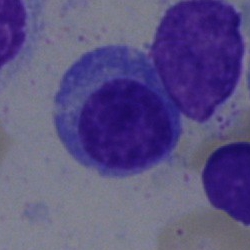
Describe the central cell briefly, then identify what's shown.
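The nucleus is positioned off-centre, towards the lower right of the cell. The cytoplasm is blue and contains neither granules nor vacuoles. It is a plasma cell.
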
